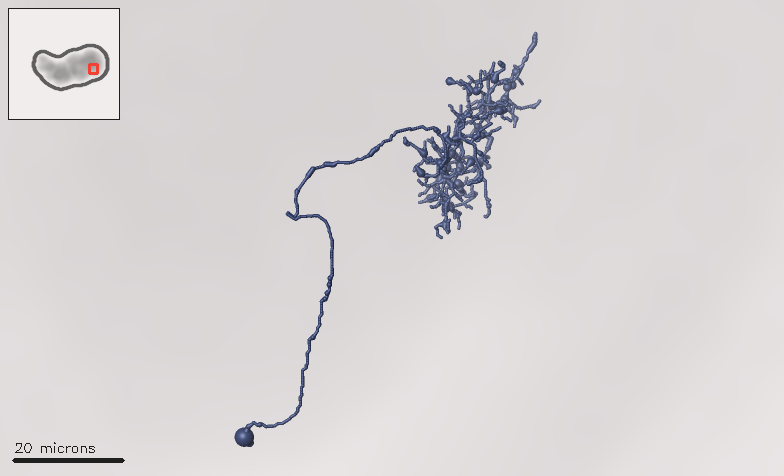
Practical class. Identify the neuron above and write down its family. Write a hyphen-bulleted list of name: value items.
- family: Li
